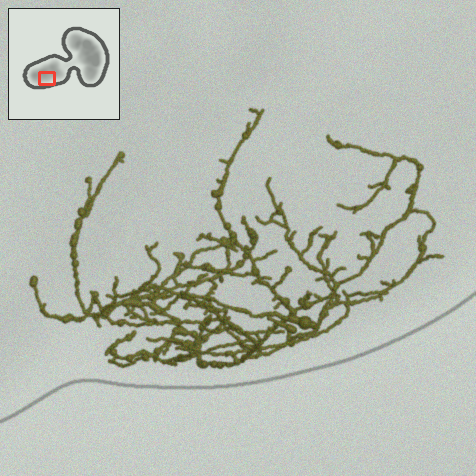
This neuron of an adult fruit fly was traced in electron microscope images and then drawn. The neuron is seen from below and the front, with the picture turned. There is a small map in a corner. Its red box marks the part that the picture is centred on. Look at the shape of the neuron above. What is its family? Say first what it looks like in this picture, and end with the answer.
It lies in the nerve cord. The picture shows dozens of branch ends. Its broad class is nerve-cord intrinsic neuron. Its family is hemilineage 13A.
